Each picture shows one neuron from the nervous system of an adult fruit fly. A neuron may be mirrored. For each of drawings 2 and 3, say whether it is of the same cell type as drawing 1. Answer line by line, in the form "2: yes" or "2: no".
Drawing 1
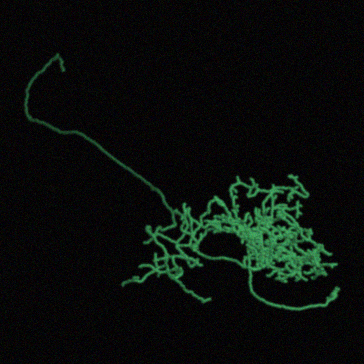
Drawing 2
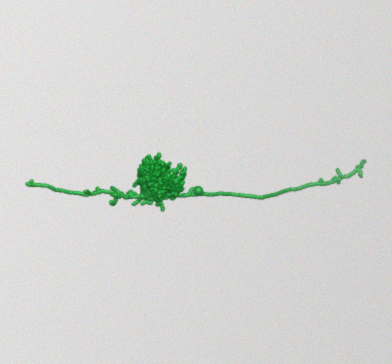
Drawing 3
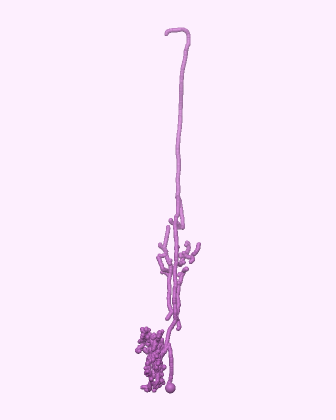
2: no
3: yes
